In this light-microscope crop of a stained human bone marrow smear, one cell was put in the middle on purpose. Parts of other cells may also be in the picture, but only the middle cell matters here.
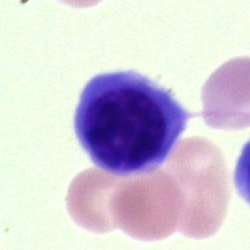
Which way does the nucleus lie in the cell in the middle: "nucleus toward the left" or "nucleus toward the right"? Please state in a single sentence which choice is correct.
On the left side of this cell lies the nucleus.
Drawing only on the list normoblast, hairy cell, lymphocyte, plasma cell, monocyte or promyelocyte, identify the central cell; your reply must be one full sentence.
The crop shows a normoblast in its centre.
